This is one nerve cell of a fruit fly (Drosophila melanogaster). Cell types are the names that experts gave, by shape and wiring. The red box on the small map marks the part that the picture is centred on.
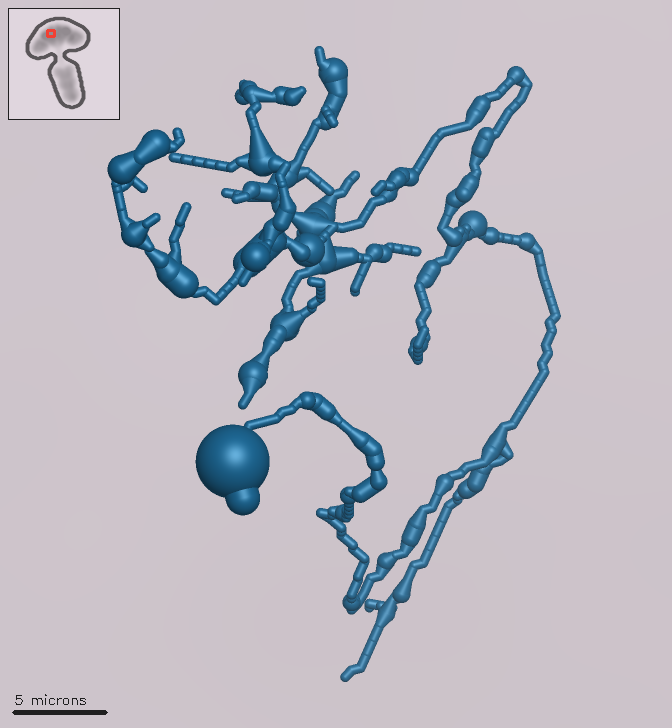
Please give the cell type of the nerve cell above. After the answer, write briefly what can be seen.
Its cell type is CB1617. It is a central-brain intrinsic neuron. It is in the brain and does not reach the nerve cord. By the scale bar it is about 35 microns tall in this view.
